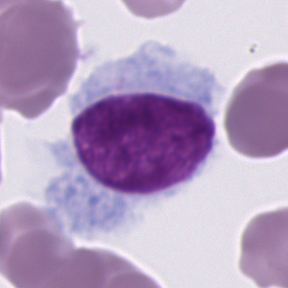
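Hairy cell, centre of a stained peripheral blood smear. Chromatin deep purple, fairly even, finely mottled. No distinct nucleolus. Cytoplasm thinnest to the right of the nucleus. No distinct cytoplasmic granules.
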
